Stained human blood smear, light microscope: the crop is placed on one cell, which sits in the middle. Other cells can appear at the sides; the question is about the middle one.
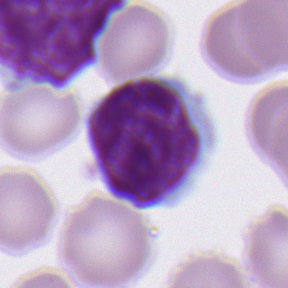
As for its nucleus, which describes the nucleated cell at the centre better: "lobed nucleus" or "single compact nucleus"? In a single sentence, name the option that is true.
Round, oval or kidney-shaped, the nucleus of this cell is one compact undivided mass.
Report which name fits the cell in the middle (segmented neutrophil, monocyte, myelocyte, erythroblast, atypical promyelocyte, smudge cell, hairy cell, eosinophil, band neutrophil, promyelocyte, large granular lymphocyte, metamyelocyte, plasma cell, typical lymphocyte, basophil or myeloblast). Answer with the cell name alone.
typical lymphocyte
